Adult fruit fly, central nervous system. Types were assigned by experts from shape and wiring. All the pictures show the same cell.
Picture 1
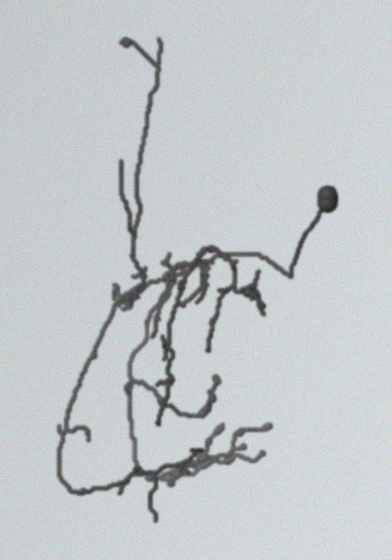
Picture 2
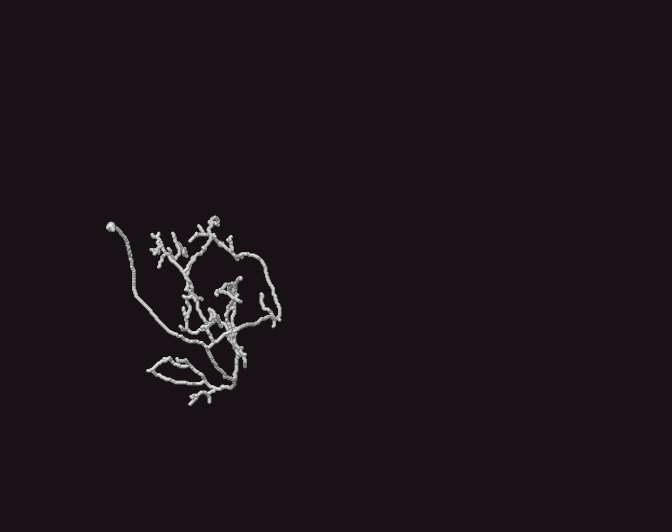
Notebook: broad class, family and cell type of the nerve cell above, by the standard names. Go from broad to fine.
nerve-cord intrinsic neuron; hemilineage 09A; IN09A063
